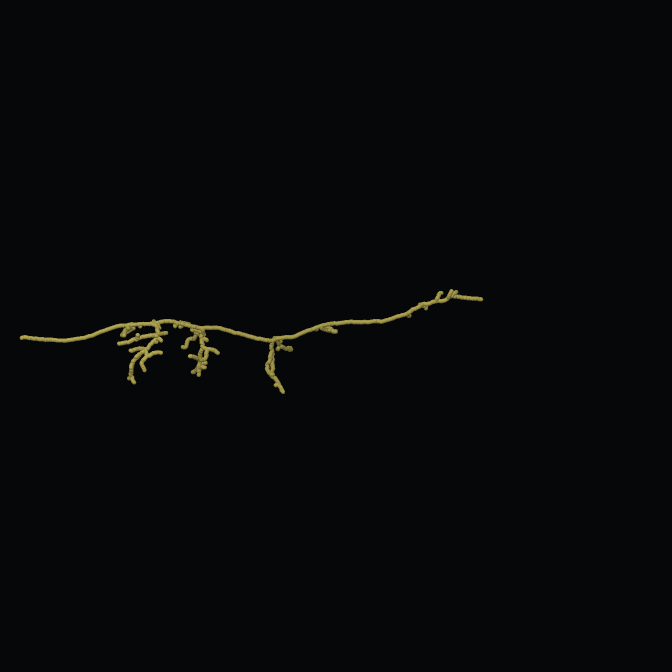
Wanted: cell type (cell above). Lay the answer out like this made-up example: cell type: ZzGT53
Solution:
cell type: DNpe002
